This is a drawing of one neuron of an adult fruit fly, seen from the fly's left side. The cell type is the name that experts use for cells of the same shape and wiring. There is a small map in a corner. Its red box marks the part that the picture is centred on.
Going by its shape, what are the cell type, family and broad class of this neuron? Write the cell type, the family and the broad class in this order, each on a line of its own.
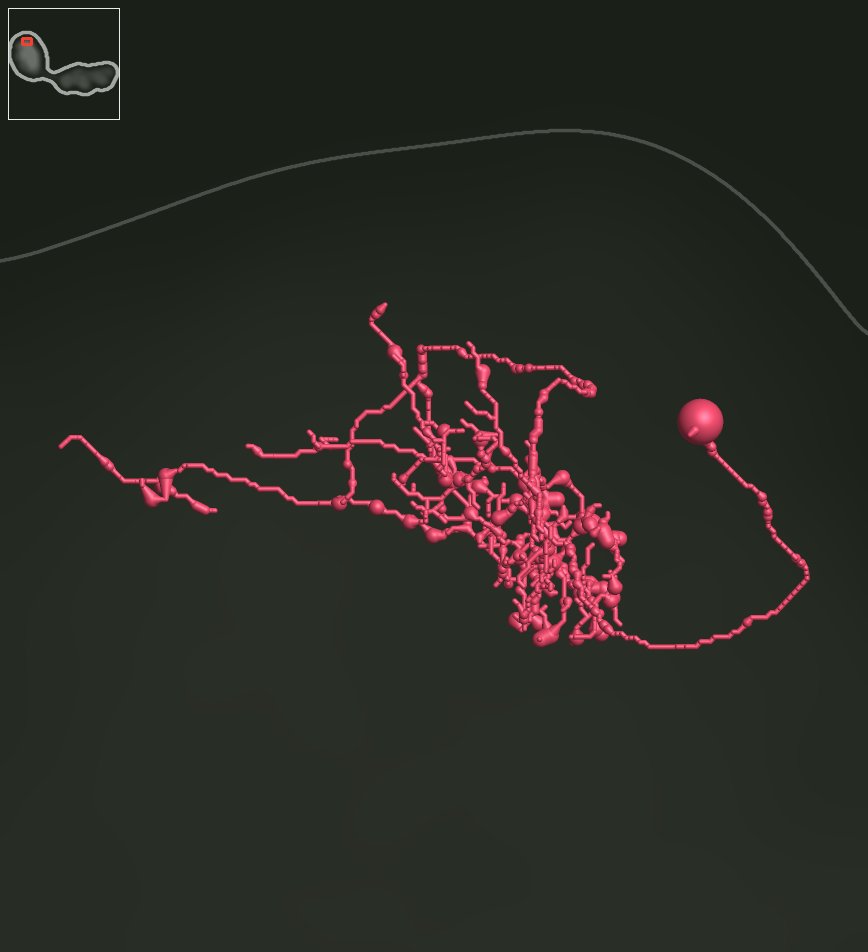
SLP265
hemilineage SLPpl1
central-brain intrinsic neuron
